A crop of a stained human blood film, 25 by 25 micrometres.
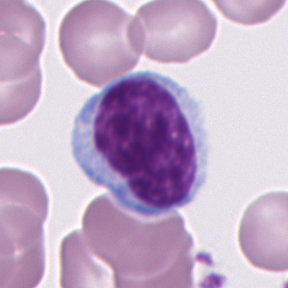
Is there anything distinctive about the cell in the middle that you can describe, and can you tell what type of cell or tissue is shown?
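Looking at the outline first, it's roughly round, though the edge is slightly ragged and fuzzy. The nucleus is oval, about 12 by 8 micrometres, and sits off-centre toward the right. Its chromatin is dark purple and coarsely clumped, with small paler patches. Pale blue cytoplasm rims it, and that rim is widest on the left side. I'd name this a typical lymphocyte.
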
